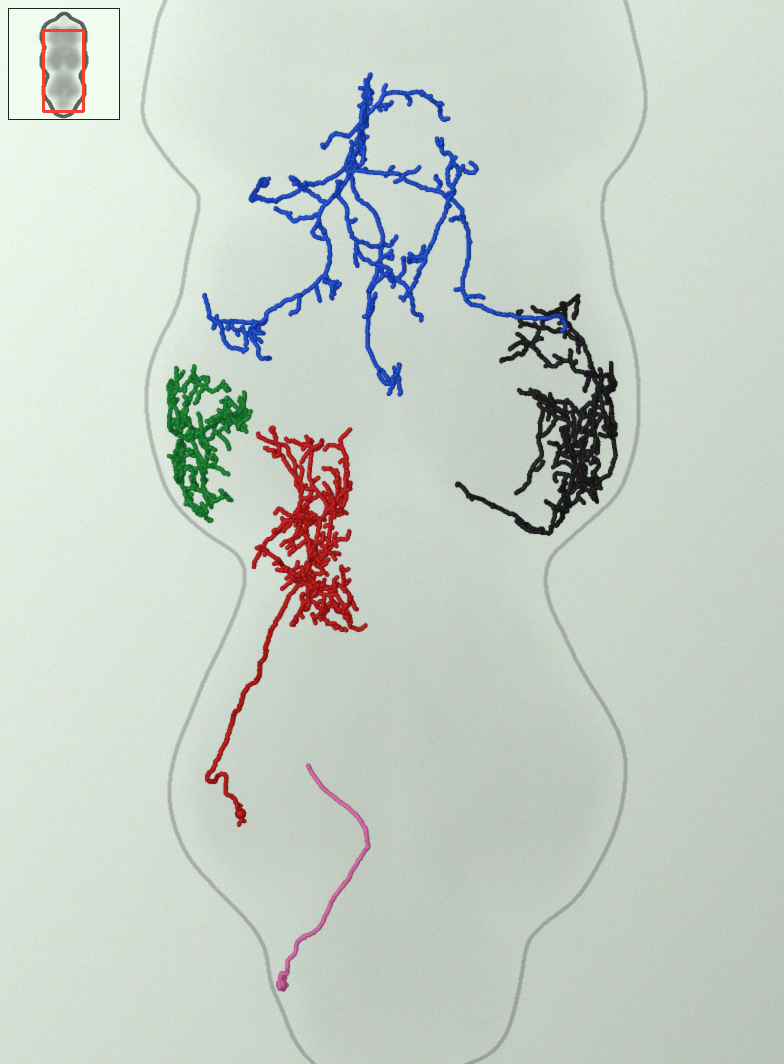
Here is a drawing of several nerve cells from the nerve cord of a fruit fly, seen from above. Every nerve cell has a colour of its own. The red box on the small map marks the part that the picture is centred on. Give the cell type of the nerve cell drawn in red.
IN16B087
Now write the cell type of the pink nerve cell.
IN21A086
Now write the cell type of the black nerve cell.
IN13A039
